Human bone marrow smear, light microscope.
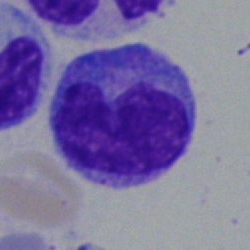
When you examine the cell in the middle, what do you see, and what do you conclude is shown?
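Outline round, smooth. Nucleus kidney-shaped, indented by a notch on its upper side; fills most of the cell. No distinct granules in cytoplasm. Monocyte.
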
